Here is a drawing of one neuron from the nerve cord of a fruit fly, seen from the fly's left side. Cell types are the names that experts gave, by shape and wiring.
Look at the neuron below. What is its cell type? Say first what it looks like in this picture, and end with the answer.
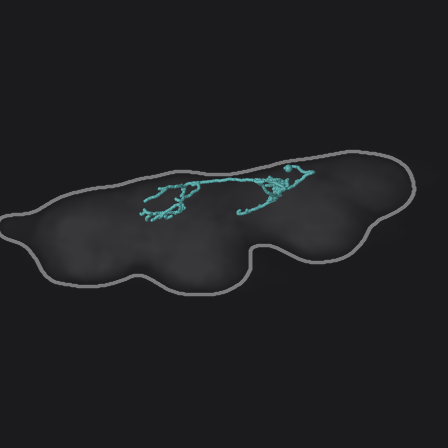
In this view it is more than twice as wide as it is tall. It is a nerve-cord intrinsic neuron. It is of cell type IN18B052.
